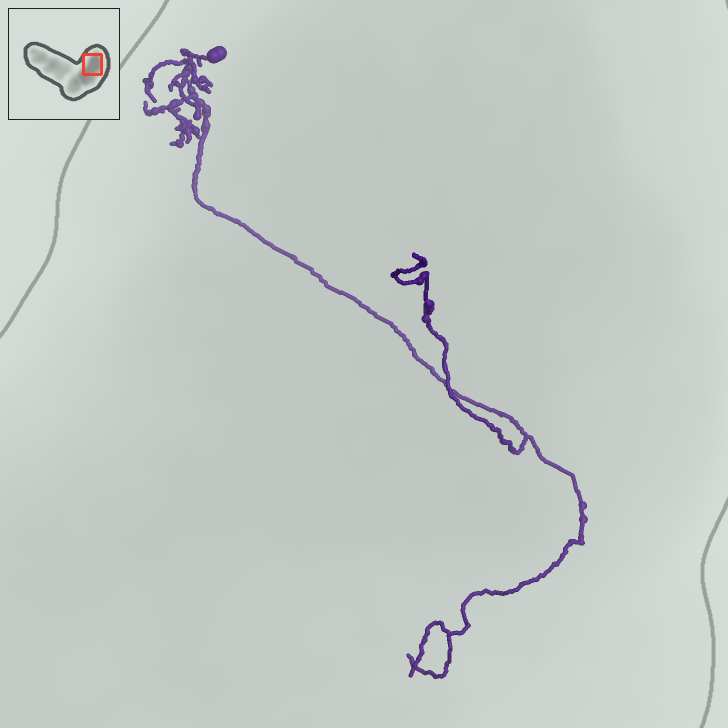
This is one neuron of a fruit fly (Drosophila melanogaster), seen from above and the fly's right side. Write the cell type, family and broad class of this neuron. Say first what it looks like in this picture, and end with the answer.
As drawn here it is taller than it is wide. The cell type is KCab-s. The name of its family is class Kenyon Cell. This is a central-brain intrinsic neuron.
